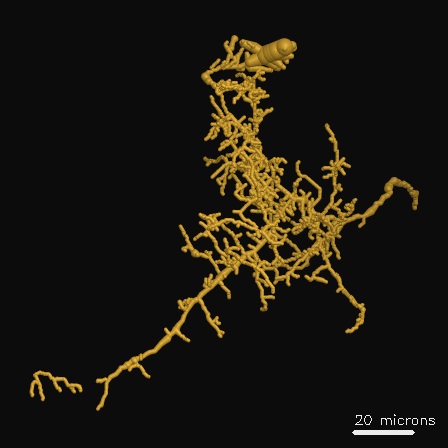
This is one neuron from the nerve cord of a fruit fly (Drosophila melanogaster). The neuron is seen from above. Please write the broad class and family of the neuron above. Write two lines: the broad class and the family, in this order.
motor neuron of the nerve cord
hemilineage 15B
